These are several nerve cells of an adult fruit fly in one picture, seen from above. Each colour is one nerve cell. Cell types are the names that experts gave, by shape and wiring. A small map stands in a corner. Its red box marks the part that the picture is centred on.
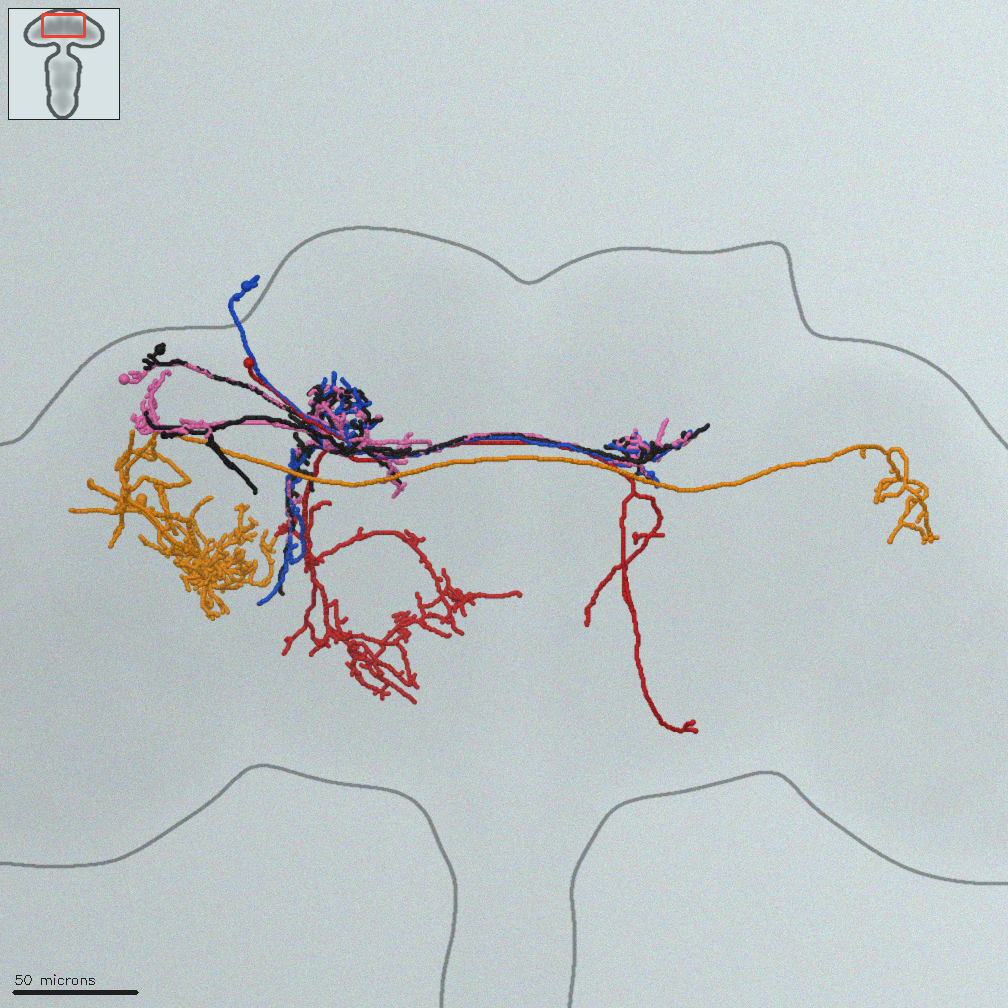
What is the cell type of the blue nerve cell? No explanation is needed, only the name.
LAL087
